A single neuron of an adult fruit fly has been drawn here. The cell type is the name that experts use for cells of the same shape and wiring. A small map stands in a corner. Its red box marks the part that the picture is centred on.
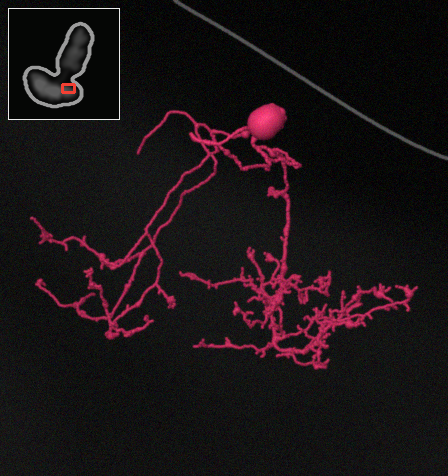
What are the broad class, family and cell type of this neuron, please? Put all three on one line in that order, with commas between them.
optic-lobe intrinsic neuron, LPi, LPi2d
